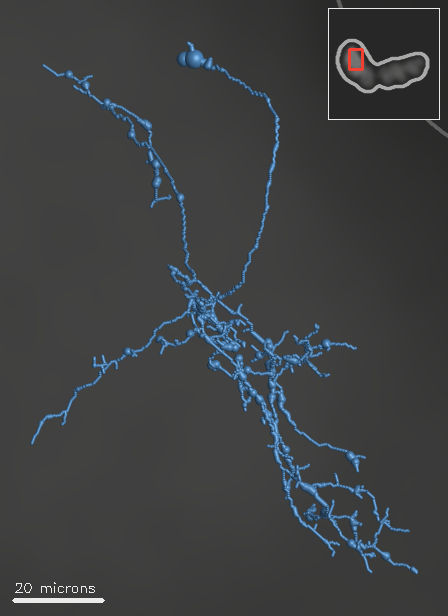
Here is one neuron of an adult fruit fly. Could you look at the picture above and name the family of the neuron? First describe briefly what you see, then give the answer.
Its cell body lies at the top of the picture. From top to bottom in the picture it spans about 120 microns. Dozens of branch ends can be seen. It is a central-brain intrinsic neuron. The family is hemilineage SMPp&v1_posterior.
